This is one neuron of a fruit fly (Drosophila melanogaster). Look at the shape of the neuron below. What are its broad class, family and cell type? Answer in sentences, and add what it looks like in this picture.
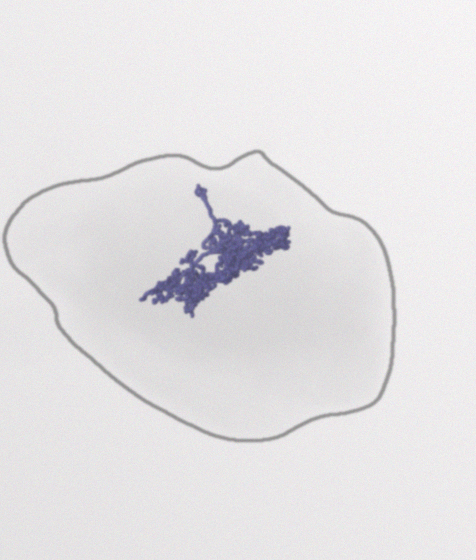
Its broad class is central-brain intrinsic neuron. Its family is hemilineage LALa1_anterior. The cell type is LAL046. In this view it is about as wide as it is tall.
